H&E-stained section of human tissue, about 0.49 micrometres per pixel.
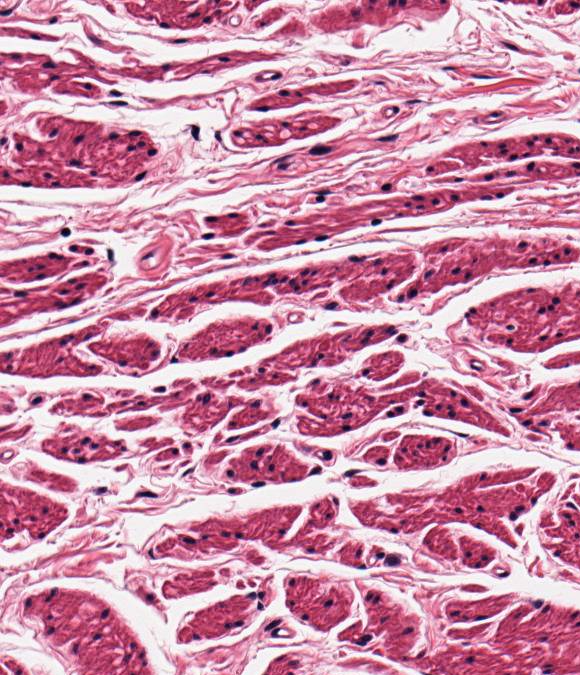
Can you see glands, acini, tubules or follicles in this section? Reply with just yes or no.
No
